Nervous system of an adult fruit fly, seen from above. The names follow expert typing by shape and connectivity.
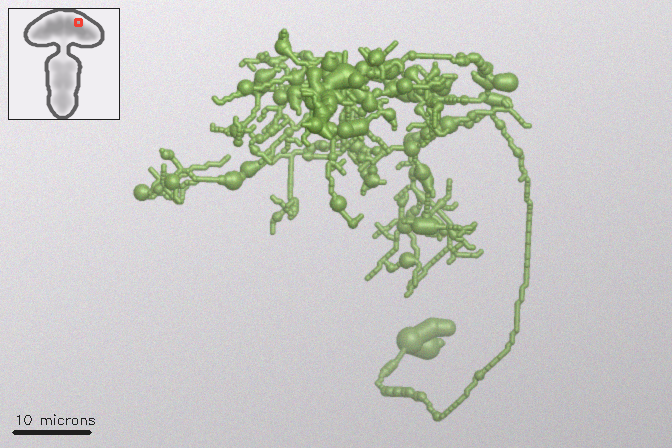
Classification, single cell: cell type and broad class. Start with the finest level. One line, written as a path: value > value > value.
AVLP365 > central-brain intrinsic neuron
